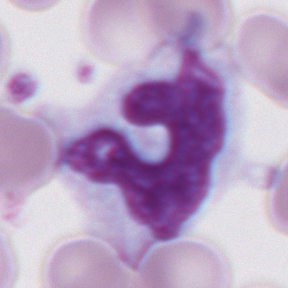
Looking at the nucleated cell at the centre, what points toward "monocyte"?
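The chromatin in this monocyte is finely mottled rather than gathered into coarse dark clumps. Moving outward, the cytoplasm is a pale greyish-lilac, and the cell border is faint and irregular.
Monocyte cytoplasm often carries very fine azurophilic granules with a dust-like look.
In this cell, I can make out no distinct granules in the cytoplasm.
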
